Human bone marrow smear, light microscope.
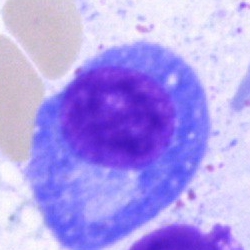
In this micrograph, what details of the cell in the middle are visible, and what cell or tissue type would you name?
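Off-centre toward the top sits the nucleus, with more cytoplasm below. Its dark purple chromatin is coarsely clumped, with small paler patches between clumps. The cytoplasm lacks visible granules; a small clear vacuole lies just upper right of the nucleus. The cell is a plasma cell.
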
